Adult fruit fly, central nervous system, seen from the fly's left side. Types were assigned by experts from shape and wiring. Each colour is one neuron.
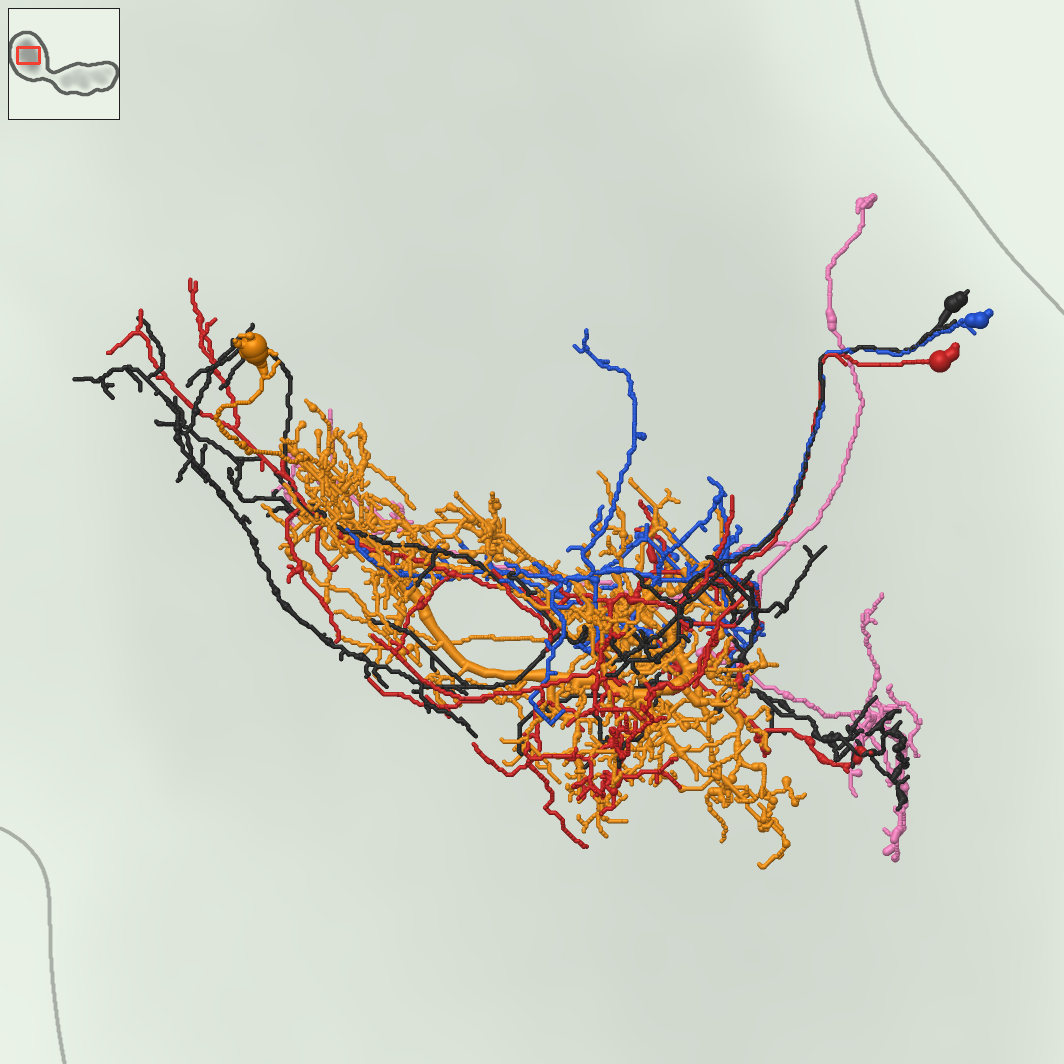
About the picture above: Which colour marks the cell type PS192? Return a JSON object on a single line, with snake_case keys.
{"colour": "red"}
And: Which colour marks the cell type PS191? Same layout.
{"colour": "black"}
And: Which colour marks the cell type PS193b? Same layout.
{"colour": "pink"}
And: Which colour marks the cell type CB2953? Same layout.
{"colour": "blue"}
